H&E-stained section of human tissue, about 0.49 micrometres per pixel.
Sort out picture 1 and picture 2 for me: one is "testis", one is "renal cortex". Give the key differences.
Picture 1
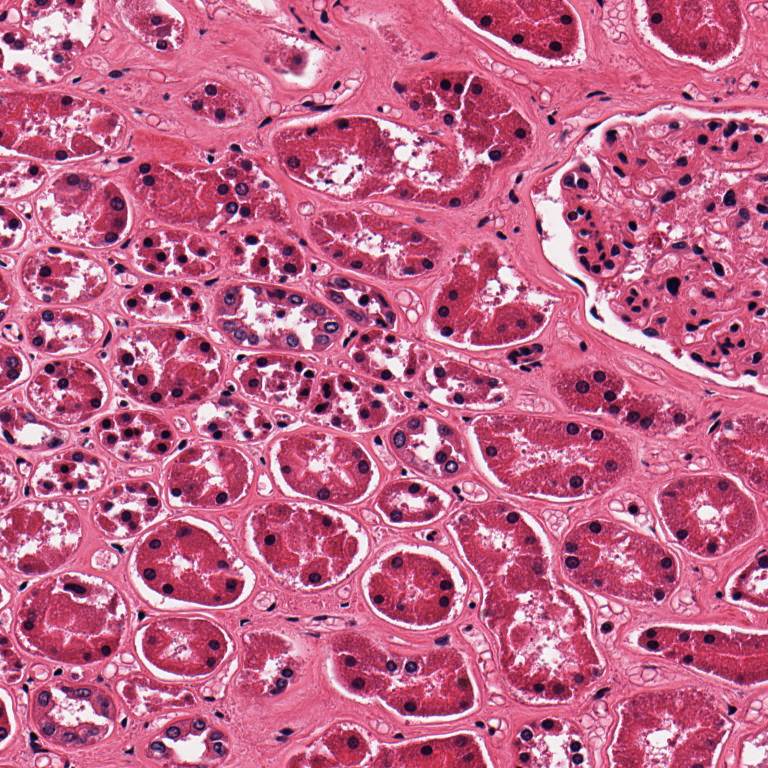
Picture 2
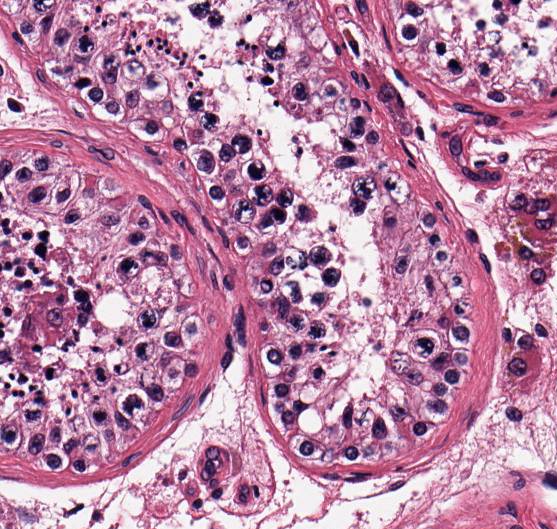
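Identification: picture 1, renal cortex; picture 2, testis. Lining first: renal cortex tubules have a single layer of cells with deeply eosinophilic granular cytoplasm; testis tubules have many layers of rounded cells. Nuclei next: many testis lining cells are large and rounded, with big round nuclei of coarse clumped chromatin and pale cytoplasm, whereas renal cortex nuclei are round, dark and set toward each tubule's outer edge. Tubule size: renal cortex tubules are smaller and more crowded toward the left; the largest testis tubules are on the left and in the centre. At the right edge of the testis, a small cluster of cells between tubules holds golden-brown granular pigment.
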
